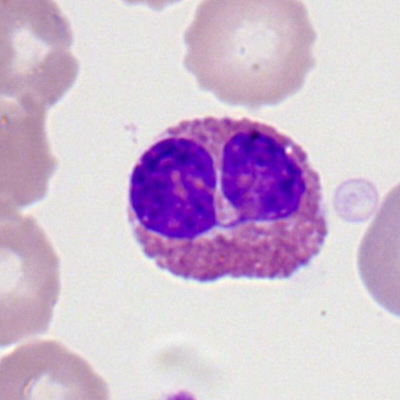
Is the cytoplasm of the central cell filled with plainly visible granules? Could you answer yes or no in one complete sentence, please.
Yes, there are many visible granules in its cytoplasm.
